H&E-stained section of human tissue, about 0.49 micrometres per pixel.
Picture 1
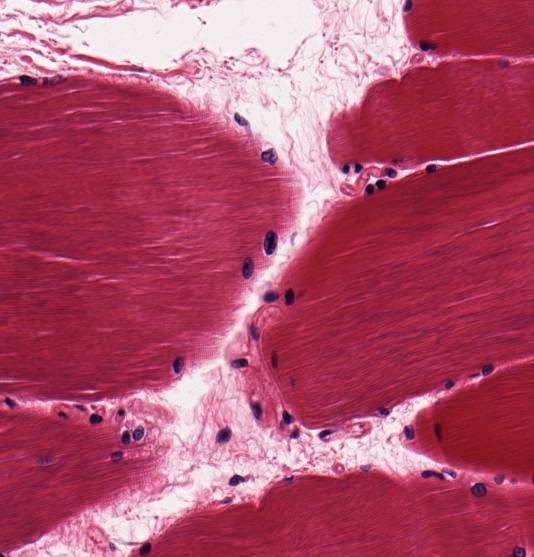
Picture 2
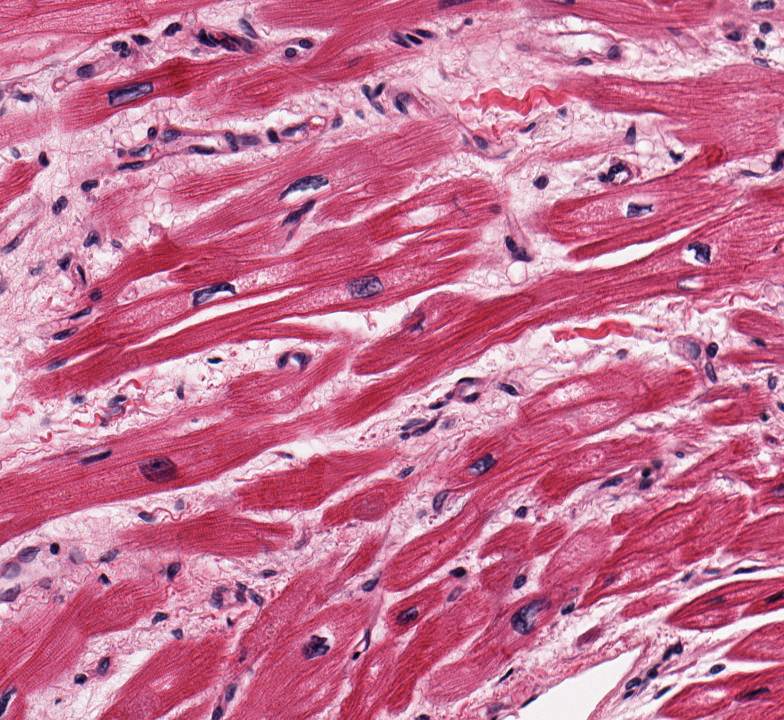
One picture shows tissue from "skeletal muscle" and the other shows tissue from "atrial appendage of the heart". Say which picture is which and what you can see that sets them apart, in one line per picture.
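The field in picture 1 comes from the skeletal muscle. The muscle fibre nuclei lie at the edges of the fibres, just beneath their surfaces, rather than in their centres.
The field in picture 2 comes from the atrial appendage of the heart. Each muscle cell has a single nucleus lying centrally within the fibre.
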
